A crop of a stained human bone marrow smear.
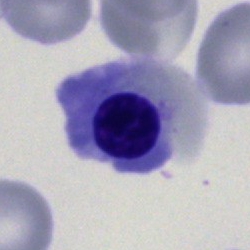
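Erythroblast, centre of a stained bone marrow smear. Its nucleus lies nearer the lower edge than the upper, and its chromatin is dark purple and condensed. Cytoplasm takes up more of the cell than the nucleus does. Notice the bumpy, irregular outline along the left edge.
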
